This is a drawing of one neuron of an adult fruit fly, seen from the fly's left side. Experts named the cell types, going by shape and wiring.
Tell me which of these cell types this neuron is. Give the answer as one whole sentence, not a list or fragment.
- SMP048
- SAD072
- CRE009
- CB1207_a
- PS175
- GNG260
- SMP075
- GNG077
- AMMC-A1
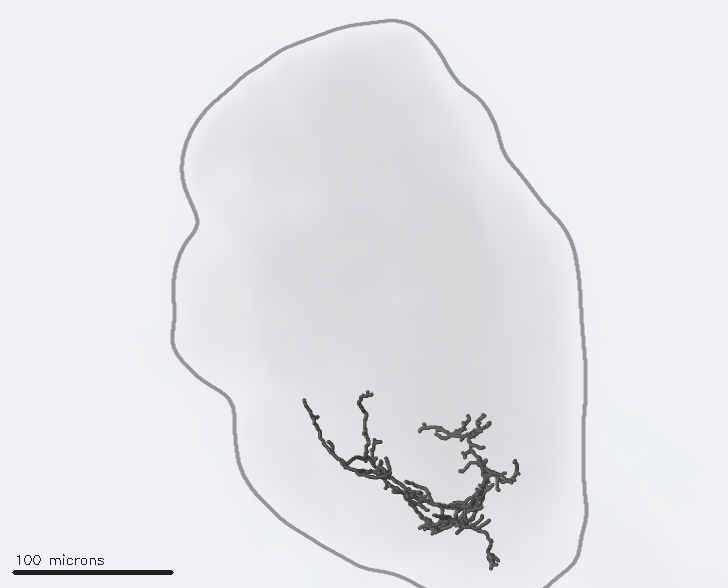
This neuron is recognized as the cell type GNG260.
